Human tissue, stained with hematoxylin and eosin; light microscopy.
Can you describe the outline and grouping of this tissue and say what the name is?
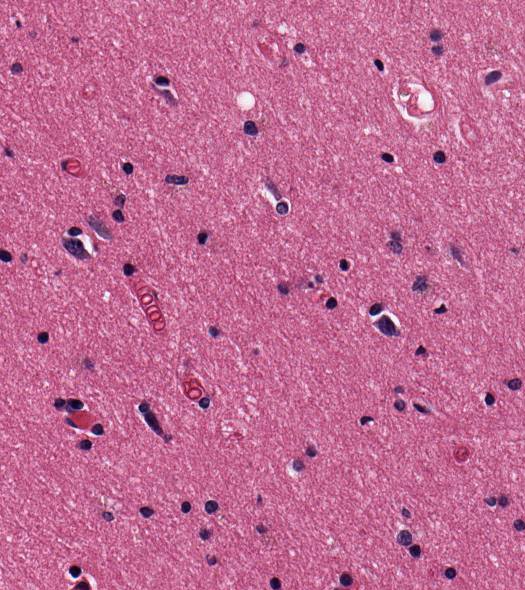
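A uniform, finely fibrillary pink matrix without organised architecture fills the whole field. Small, round, dark-blue nuclei are scattered singly throughout, most with little or no visible cytoplasm. Left of centre, a capillary holds red blood cells stacked in a single row. This is cerebral cortex.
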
